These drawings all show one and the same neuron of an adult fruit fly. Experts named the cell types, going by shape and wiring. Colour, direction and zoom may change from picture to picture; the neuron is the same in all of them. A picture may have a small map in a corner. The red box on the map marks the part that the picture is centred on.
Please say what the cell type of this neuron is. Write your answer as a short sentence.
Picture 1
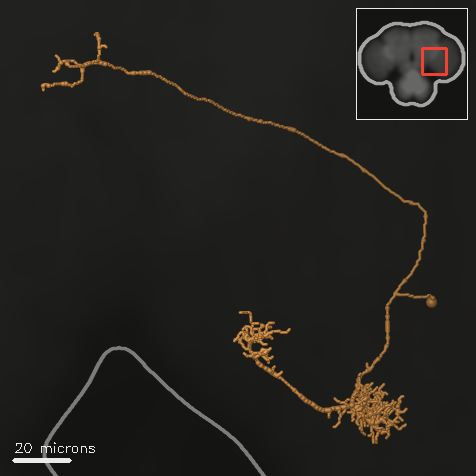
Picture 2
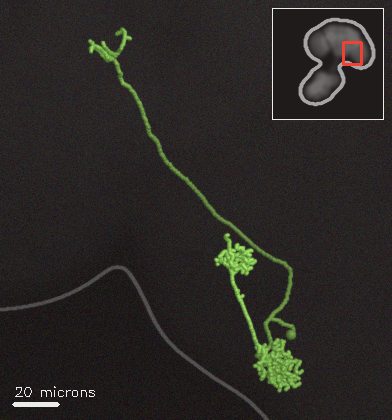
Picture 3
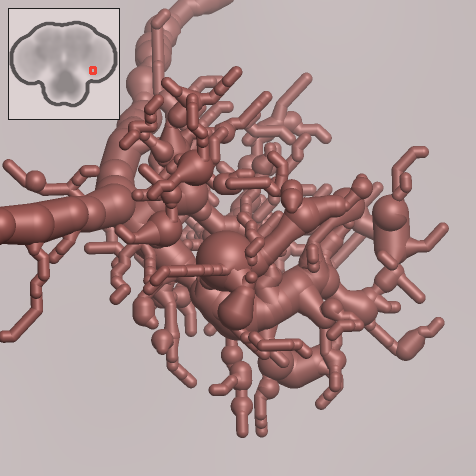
The cell type is LLPC1.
